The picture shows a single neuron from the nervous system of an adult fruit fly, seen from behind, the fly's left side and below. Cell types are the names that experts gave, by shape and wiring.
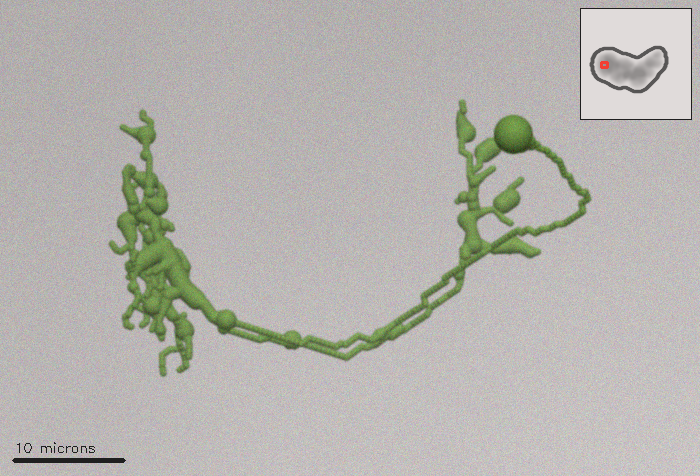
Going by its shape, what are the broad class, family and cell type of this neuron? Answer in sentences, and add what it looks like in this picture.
Its broad class is optic-lobe intrinsic neuron. The family is T. Its cell type is T4b. The cell body can be seen at the upper right of the picture. By the scale bar it is about 45 microns wide in this view.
